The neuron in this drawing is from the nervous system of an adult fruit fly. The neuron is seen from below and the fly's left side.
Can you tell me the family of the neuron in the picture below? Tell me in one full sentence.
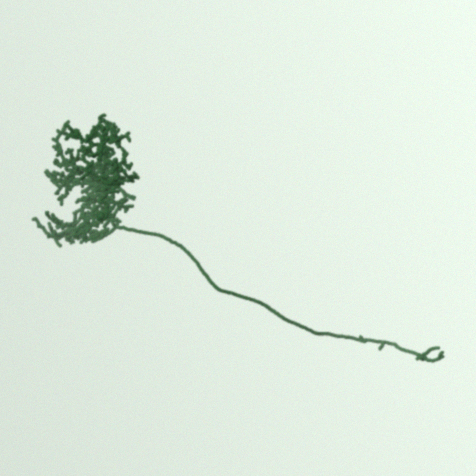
Family assignment for this neuron is hemilineage LB5.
